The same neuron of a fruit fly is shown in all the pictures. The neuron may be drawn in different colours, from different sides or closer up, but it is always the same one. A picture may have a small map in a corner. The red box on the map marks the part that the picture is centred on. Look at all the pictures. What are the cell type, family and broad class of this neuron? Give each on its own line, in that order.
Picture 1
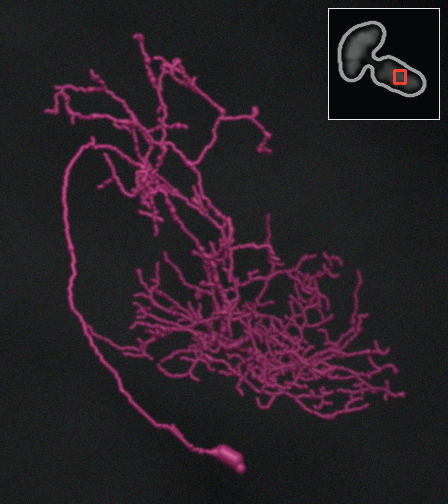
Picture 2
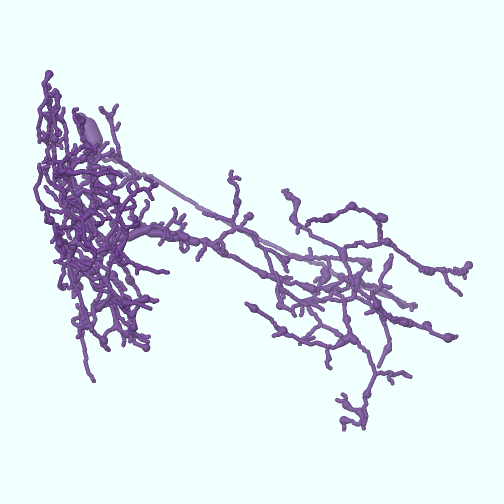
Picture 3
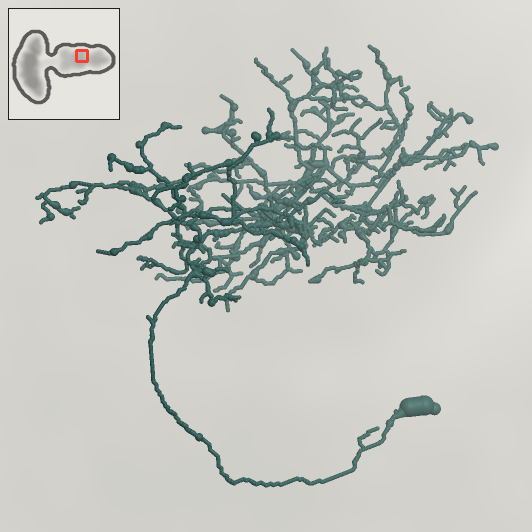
IN12B036
hemilineage 12B
nerve-cord intrinsic neuron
